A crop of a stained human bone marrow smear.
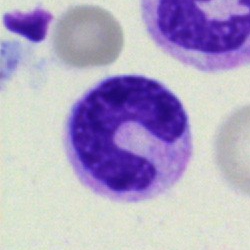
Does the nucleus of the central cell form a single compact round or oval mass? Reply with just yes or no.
No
